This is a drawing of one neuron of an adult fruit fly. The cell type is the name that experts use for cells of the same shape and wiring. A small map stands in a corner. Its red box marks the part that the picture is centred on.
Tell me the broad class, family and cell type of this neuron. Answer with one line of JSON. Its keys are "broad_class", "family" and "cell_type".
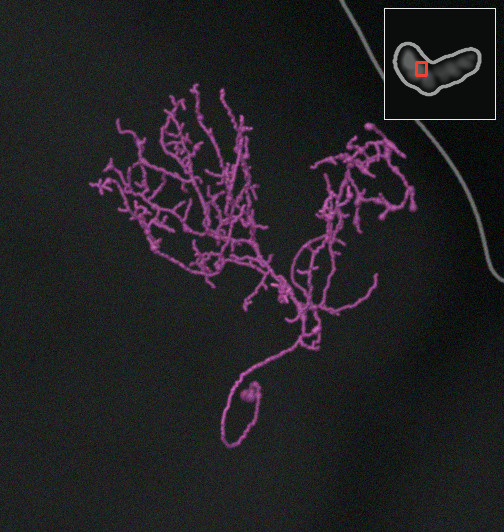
{"broad_class": "central-brain intrinsic neuron", "family": "hemilineage LHl4_dorsal", "cell_type": "CB1275"}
